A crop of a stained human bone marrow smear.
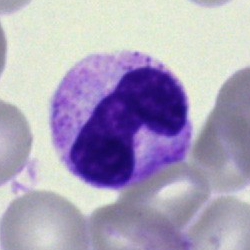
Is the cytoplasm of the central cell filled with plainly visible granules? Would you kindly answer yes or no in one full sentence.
Yes, in the cytoplasm of this cell, many granules are visible.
